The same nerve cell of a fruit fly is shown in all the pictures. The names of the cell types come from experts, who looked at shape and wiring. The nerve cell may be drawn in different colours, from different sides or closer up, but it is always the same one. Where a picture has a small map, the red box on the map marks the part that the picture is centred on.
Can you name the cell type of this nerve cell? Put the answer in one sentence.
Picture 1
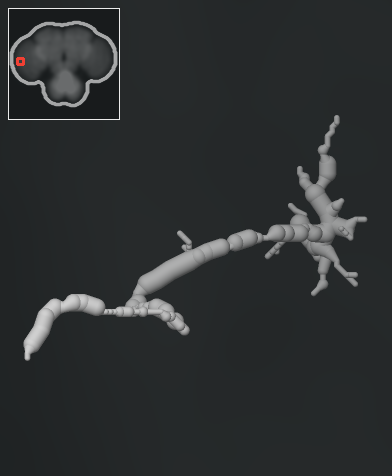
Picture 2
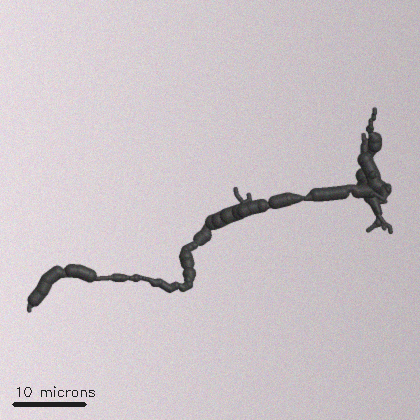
The cell type is L3.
